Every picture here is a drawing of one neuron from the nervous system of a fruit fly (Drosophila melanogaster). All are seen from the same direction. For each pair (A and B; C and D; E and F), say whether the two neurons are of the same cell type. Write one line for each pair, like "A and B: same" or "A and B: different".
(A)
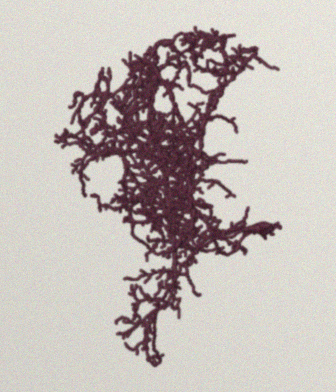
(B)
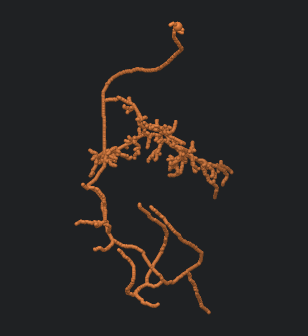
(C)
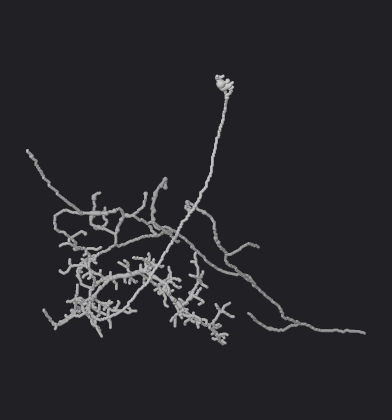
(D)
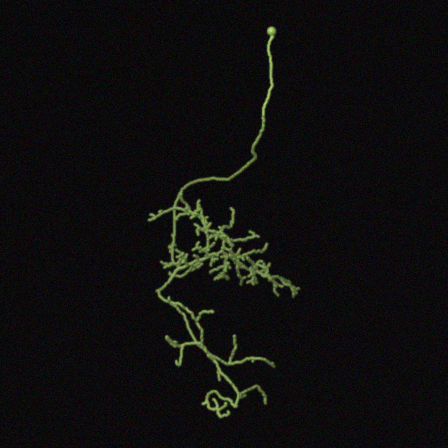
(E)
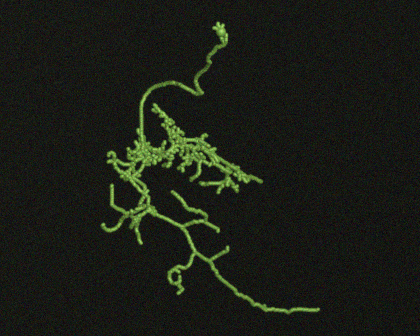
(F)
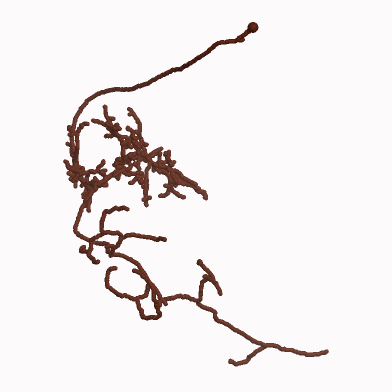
A and B: different
C and D: same
E and F: same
